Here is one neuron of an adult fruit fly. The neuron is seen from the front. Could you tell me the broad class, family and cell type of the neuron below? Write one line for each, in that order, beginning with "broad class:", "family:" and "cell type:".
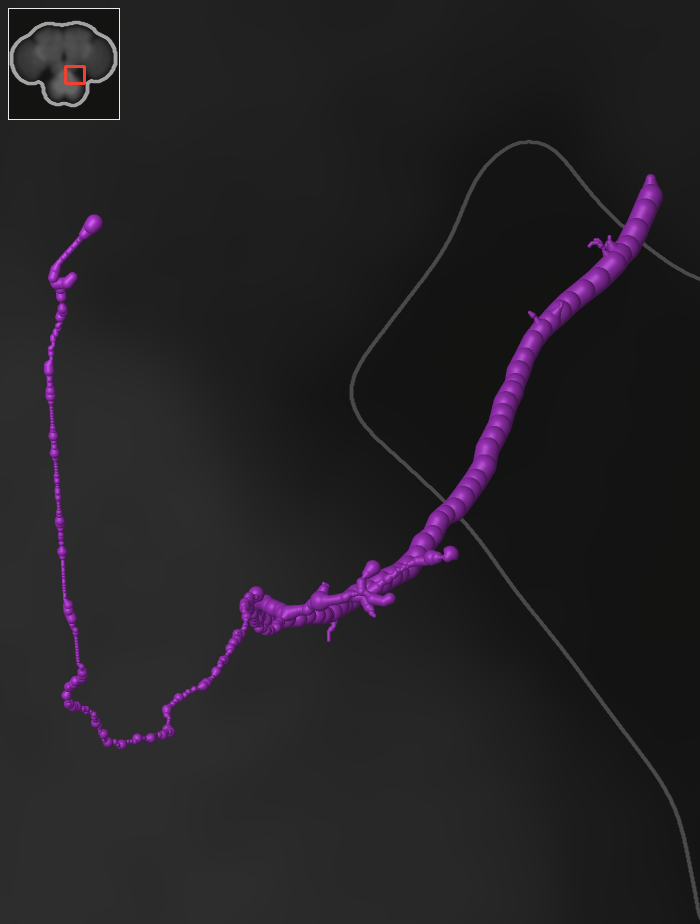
broad class: sensory neuron ascending to the brain
family: class mechanosensory proprioceptive
cell type: SApp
